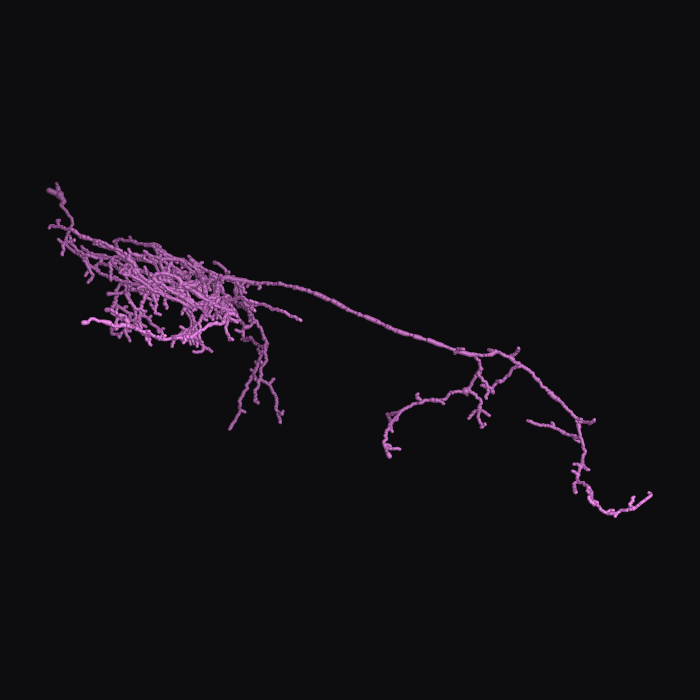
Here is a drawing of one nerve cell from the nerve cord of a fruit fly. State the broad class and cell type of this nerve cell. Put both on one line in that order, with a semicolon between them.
nerve-cord intrinsic neuron; INXXX159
